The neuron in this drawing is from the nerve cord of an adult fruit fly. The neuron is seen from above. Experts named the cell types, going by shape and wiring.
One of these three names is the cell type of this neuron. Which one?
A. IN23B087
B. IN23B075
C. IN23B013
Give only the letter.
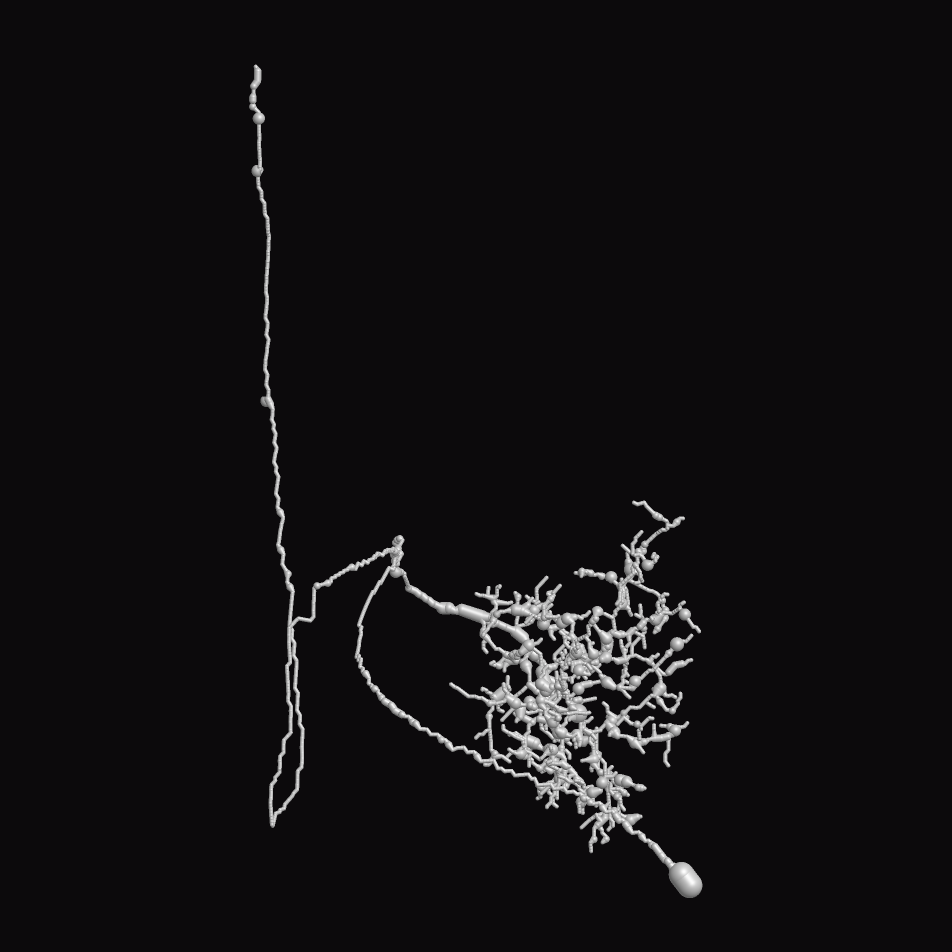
B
